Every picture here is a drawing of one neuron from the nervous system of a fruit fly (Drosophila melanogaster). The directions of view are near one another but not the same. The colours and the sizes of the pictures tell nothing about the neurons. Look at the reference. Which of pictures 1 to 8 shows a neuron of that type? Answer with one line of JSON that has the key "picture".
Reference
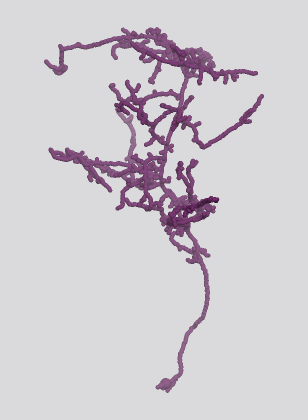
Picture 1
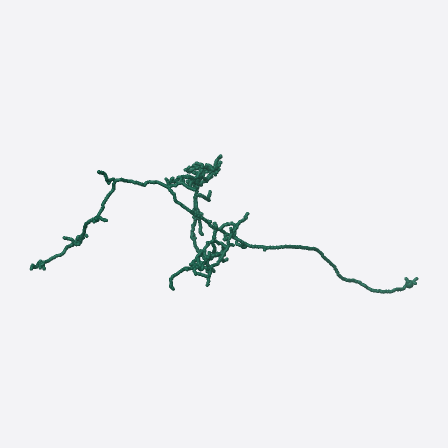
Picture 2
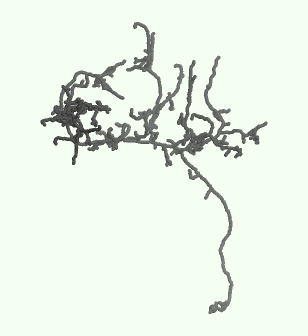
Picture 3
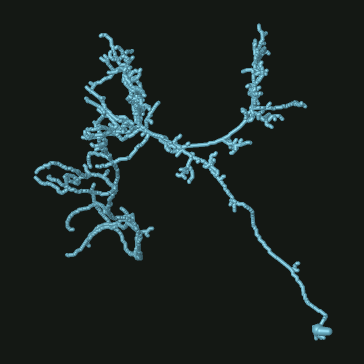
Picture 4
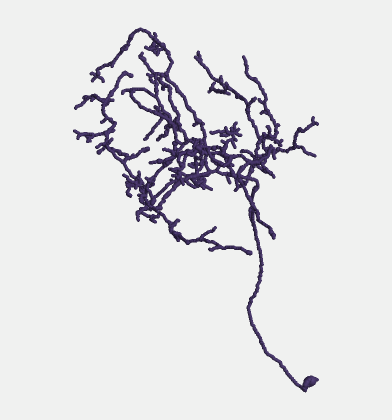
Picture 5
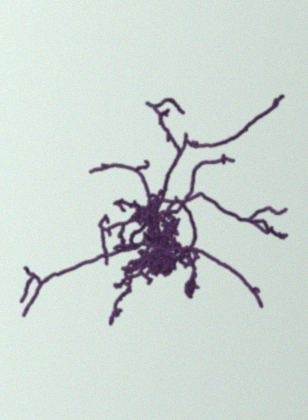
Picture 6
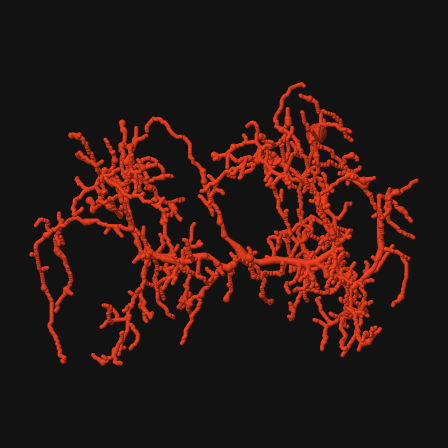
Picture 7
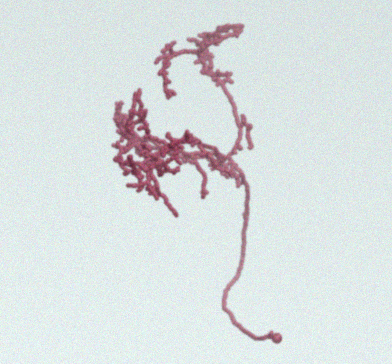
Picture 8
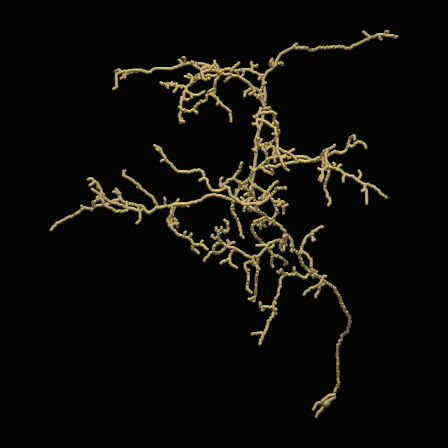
{"picture": 8}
